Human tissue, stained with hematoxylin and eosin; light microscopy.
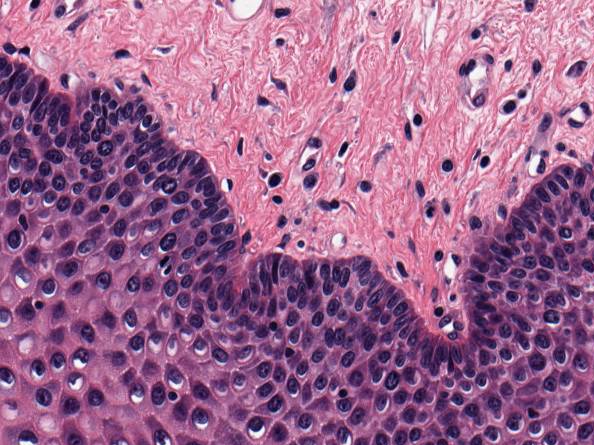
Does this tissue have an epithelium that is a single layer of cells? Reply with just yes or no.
No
